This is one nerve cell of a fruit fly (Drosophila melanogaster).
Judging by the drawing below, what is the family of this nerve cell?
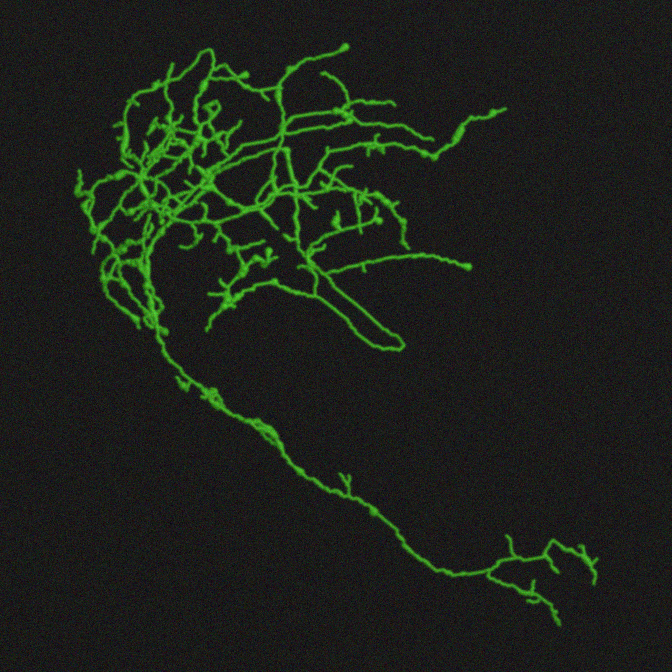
hemilineage SMPad3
